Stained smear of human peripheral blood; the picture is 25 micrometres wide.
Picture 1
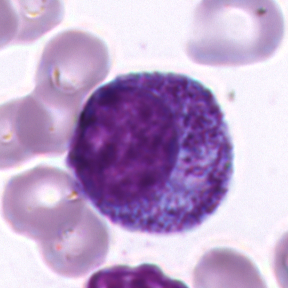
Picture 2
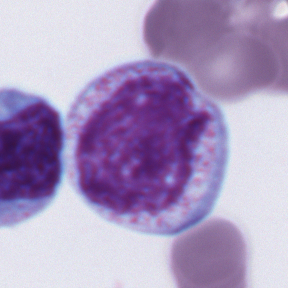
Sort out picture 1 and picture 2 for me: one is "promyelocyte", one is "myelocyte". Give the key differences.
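Assignment: picture 1, promyelocyte; picture 2, myelocyte. Shared: round, smooth outline in both. Nucleus: in the promyelocyte it takes up more than half the cell; in the myelocyte it has a shallow notch on the right side. Cytoplasm distribution: a crescent along the right side in the promyelocyte, a rim on all sides of the nucleus in the myelocyte.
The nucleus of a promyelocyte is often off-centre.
Cytoplasm colour: the promyelocyte has a paler bluish zone next to the lower right edge of the nucleus; the myelocyte's cytoplasm is pale bluish-grey. Granules: fine reddish-purple granules scattered through the myelocyte's cytoplasm.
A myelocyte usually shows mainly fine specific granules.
Vacuoles: none seen in the promyelocyte. Size: promyelocyte about 15 micrometres across. Surroundings: red cells touch the promyelocyte's left edge; another nucleated cell lies just left of the myelocyte, almost touching it.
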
